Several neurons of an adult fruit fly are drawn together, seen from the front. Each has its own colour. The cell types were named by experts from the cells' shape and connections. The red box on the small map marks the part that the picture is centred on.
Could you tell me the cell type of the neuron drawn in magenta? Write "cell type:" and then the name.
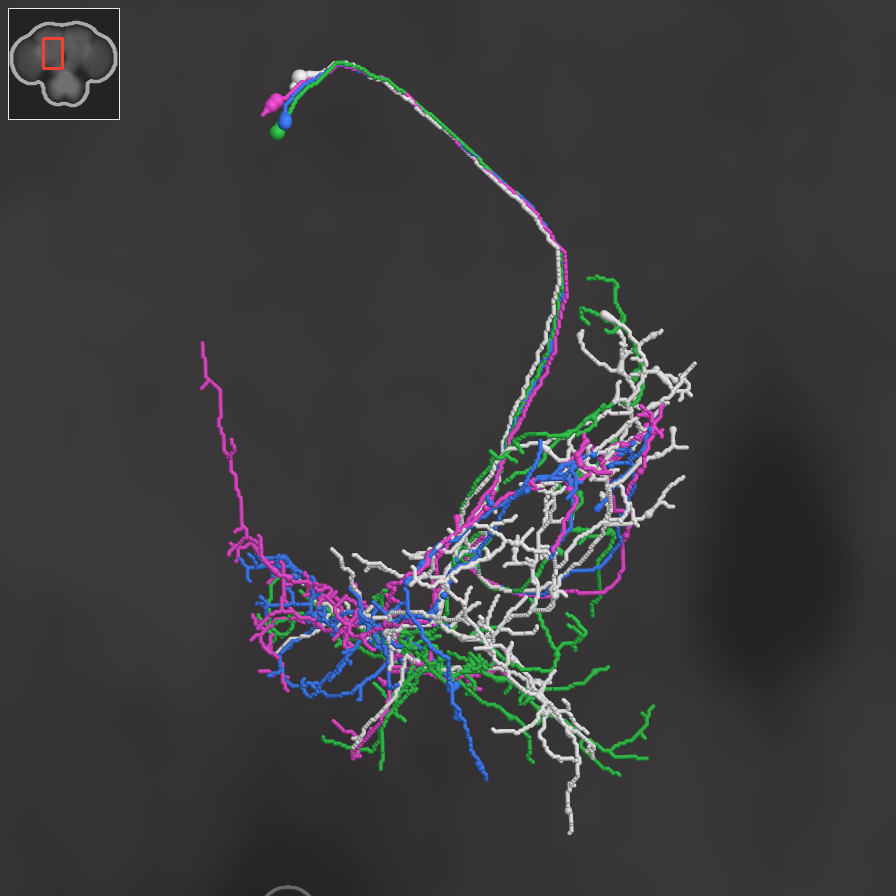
cell type: CB3316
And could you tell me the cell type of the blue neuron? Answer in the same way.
cell type: WED004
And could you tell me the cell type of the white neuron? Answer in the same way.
cell type: SAD009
